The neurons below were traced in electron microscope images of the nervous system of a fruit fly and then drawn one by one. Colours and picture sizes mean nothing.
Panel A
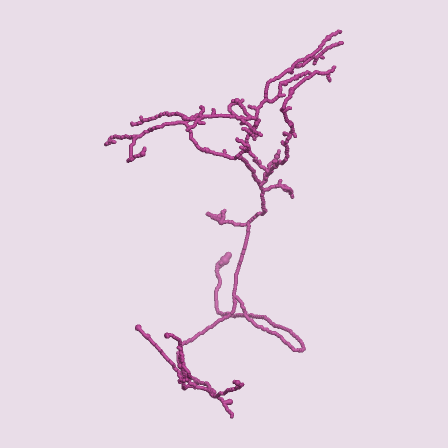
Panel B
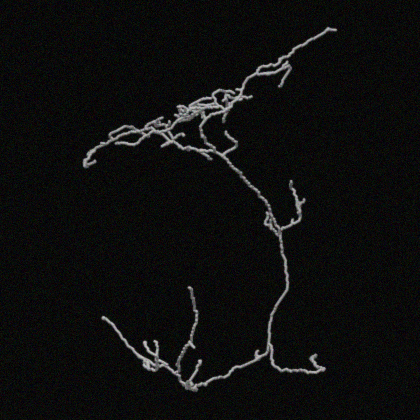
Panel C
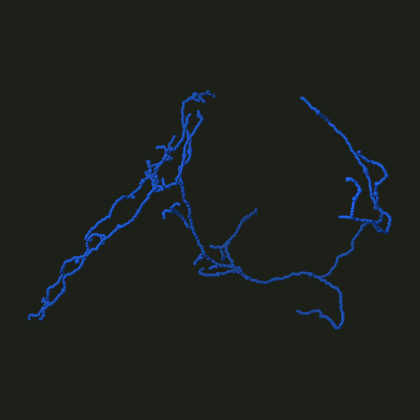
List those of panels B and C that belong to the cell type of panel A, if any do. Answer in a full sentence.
Panel B and panel C are of the same cell type.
